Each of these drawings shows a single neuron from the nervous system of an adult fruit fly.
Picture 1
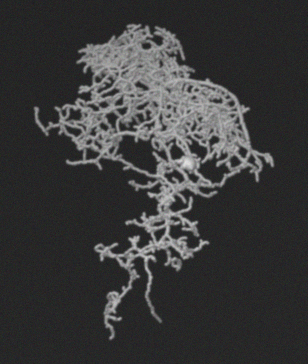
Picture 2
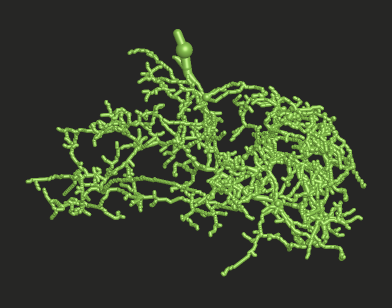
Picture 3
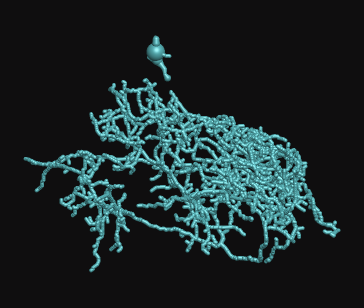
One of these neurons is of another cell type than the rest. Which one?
Picture 1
